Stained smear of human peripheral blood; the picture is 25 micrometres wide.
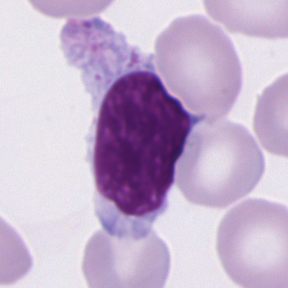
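Large granular lymphocyte with an irregular outline, its cytoplasm drawn out into a tapering extension toward the upper left. At the upper left the cytoplasmic border is frayed rather than smooth, and fine pinkish-purple granules are scattered through the cytoplasm, mostly in that upper-left part. No nucleoli are visible in the nucleus.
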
